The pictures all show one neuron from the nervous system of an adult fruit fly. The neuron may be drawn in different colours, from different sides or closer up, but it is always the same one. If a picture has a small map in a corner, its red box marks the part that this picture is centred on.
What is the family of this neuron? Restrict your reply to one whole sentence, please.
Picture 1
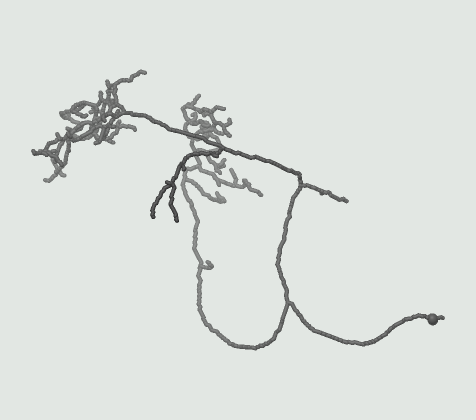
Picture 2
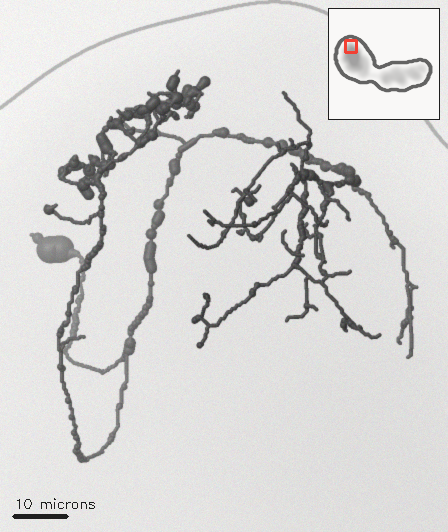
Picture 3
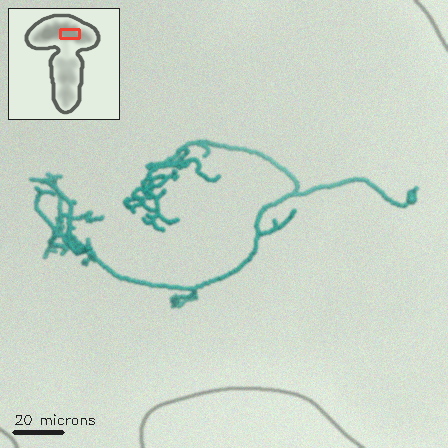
The family name for this neuron is hemilineage SLPal1.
